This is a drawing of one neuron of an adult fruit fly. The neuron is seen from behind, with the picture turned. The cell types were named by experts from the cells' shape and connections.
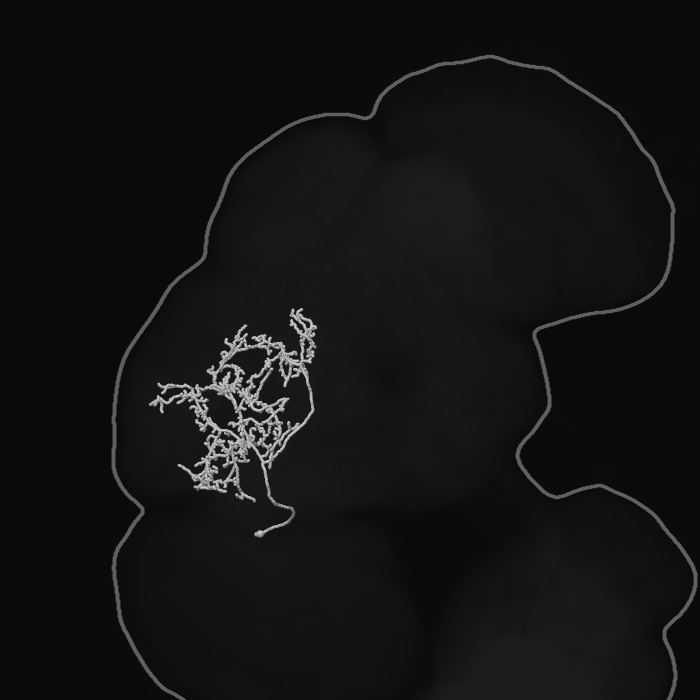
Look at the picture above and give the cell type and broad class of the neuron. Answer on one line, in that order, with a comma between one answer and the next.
CB0633, central-brain intrinsic neuron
